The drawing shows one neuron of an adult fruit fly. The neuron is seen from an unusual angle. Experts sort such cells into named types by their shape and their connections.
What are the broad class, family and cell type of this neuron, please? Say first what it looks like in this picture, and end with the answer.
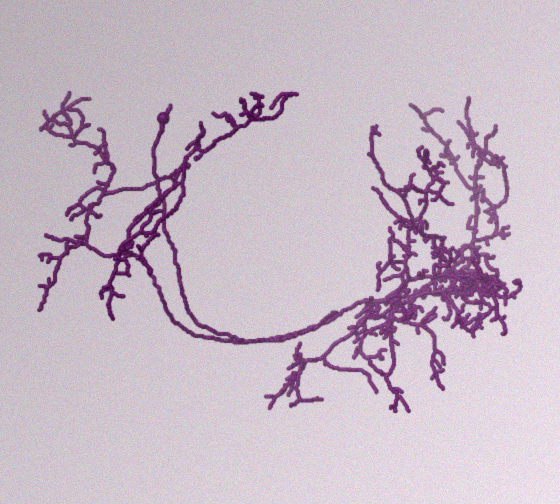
Its cell body lies at the upper left of the picture. In this view it is wider than it is tall. This is a central-brain intrinsic neuron. Its family is hemilineage DM1_antero_dorsal. The cell type is ATL027.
